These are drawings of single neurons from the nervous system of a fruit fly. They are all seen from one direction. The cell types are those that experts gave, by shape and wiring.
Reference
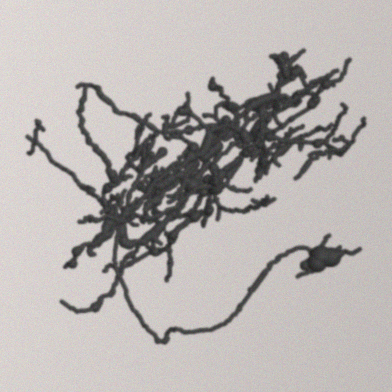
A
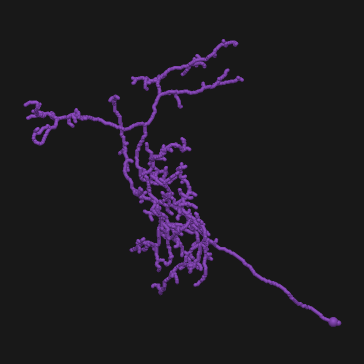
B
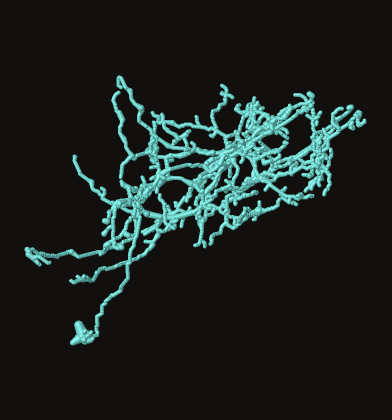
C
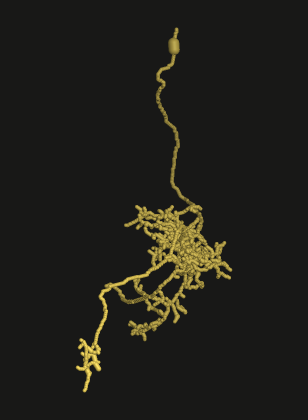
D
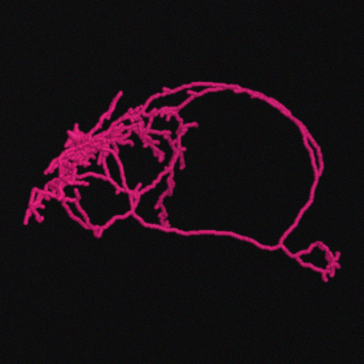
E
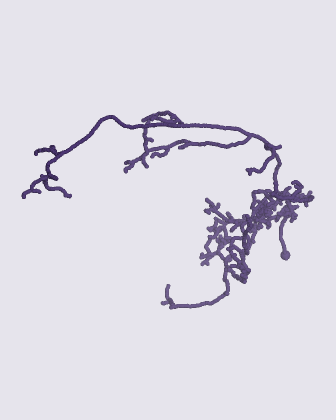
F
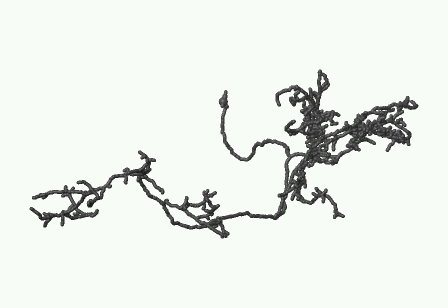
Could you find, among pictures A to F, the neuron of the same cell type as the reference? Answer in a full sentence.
Picture B is of the same cell type.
